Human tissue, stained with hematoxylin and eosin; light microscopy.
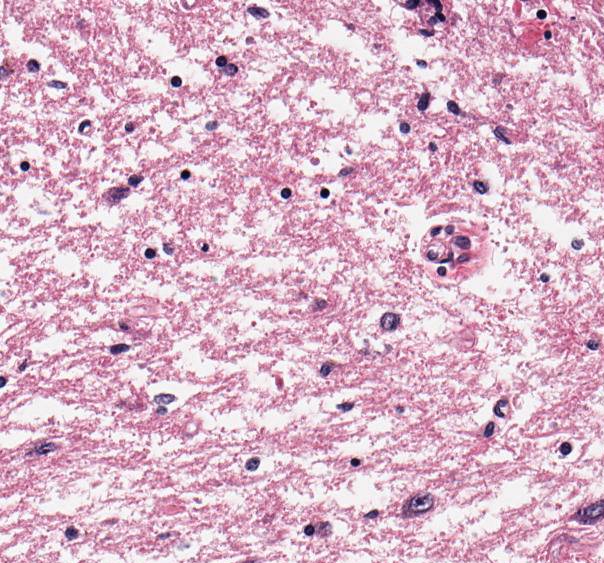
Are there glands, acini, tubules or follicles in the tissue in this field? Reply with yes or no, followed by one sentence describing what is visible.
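No. The whole field is a pink, finely fibrillary meshwork with single nuclei scattered fairly evenly through it, without epithelium or glands.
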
